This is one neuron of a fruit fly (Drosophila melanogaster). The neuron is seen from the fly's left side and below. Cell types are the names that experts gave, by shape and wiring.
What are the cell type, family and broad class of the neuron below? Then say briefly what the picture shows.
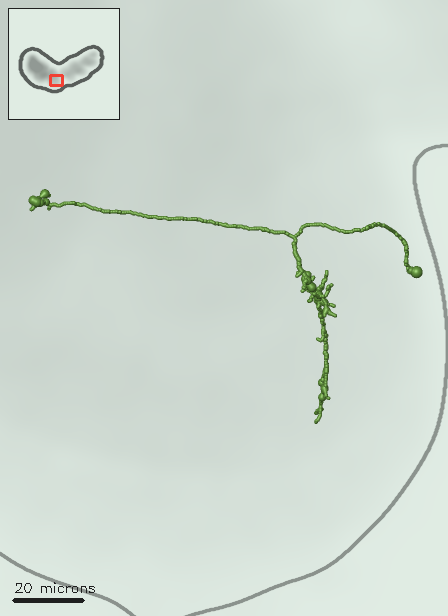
Its cell type is T2a. The family is T. This is an optic-lobe intrinsic neuron. The cell body is on the right of the picture. By the scale bar it is about 110 microns wide in this view.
